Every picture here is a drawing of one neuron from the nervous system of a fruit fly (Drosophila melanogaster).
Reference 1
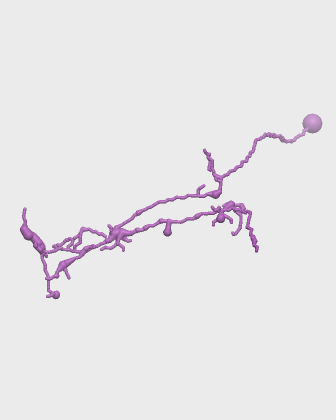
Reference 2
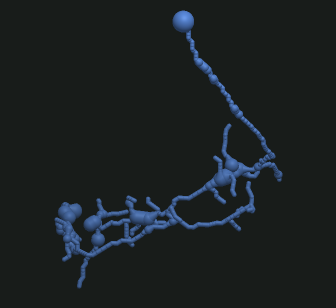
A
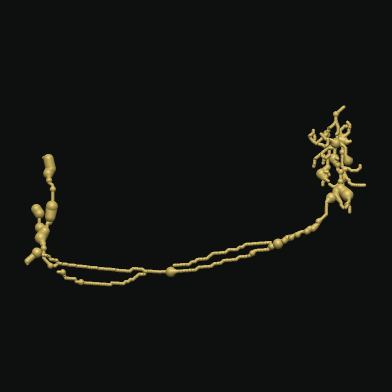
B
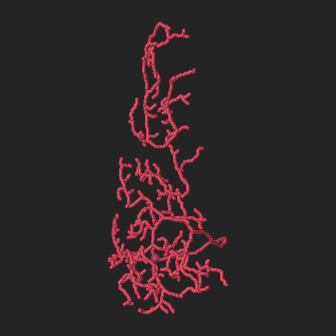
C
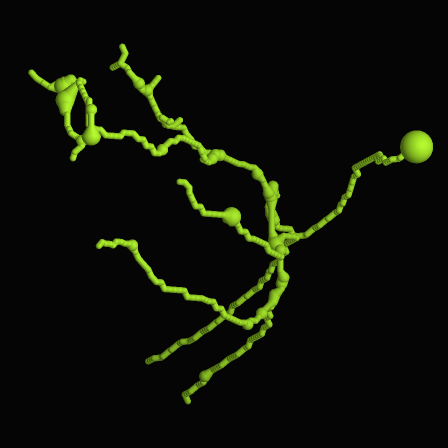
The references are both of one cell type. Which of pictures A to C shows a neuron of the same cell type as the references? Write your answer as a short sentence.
The neuron in picture C is of the same cell type.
